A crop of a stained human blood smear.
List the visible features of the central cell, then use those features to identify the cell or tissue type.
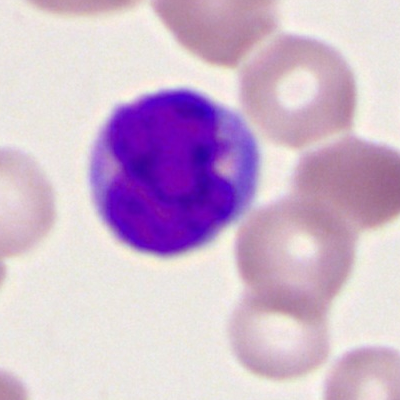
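See how little room the cytoplasm gets here: only a narrow rim surrounds the nucleus, which fills most of the cell. That rim is a pale lilac-blue. The chromatin stains dark purple. The cell is a myeloblast.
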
